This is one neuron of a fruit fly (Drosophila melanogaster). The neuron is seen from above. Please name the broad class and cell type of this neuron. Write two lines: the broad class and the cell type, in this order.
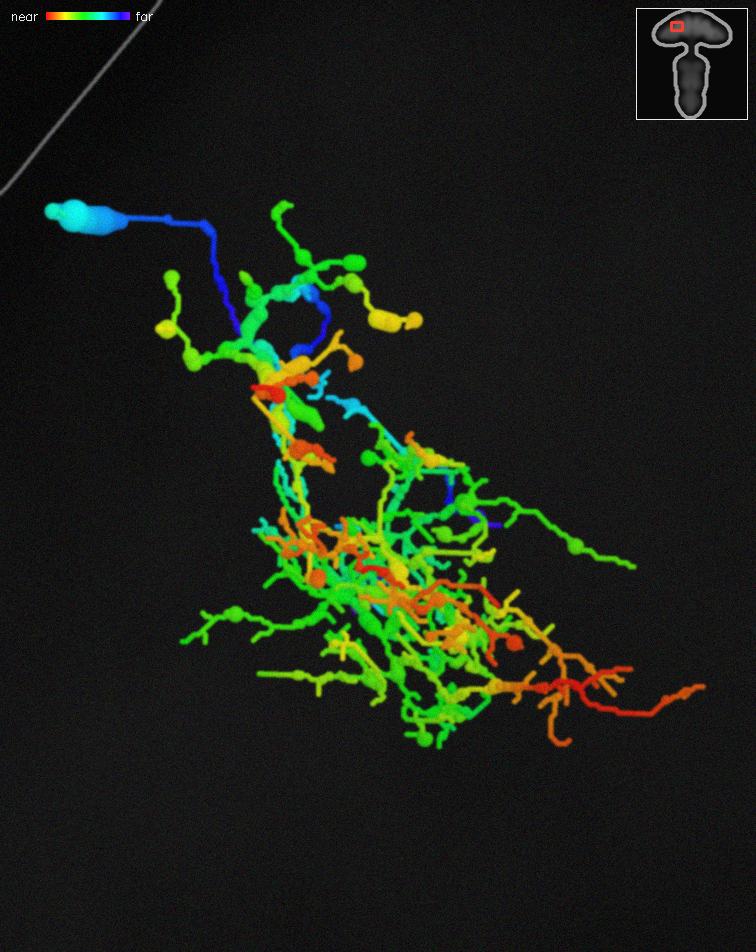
central-brain intrinsic neuron
CB0800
